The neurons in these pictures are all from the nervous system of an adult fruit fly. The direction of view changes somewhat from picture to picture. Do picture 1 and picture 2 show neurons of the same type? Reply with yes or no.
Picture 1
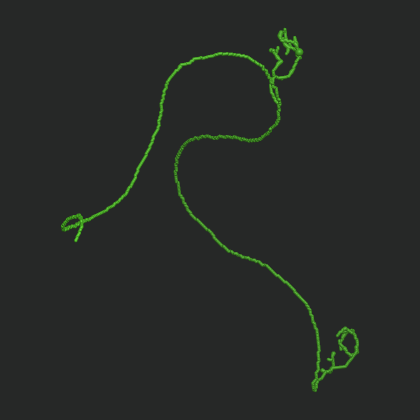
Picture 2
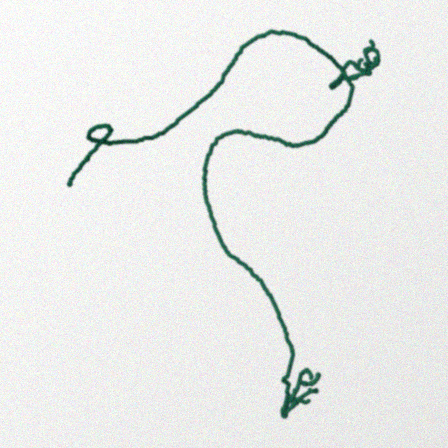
yes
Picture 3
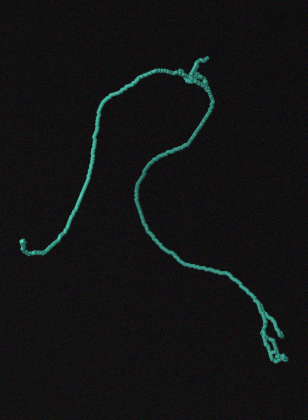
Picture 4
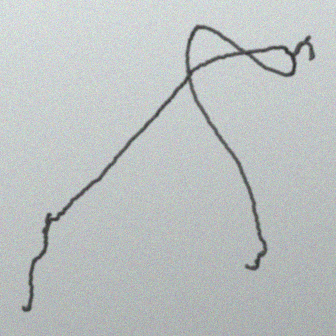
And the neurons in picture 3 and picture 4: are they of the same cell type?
yes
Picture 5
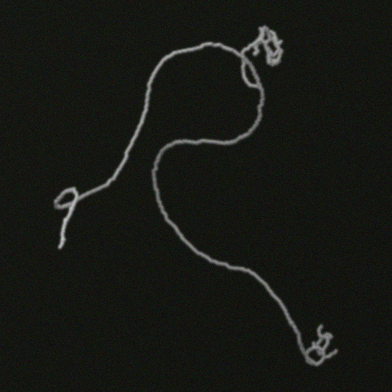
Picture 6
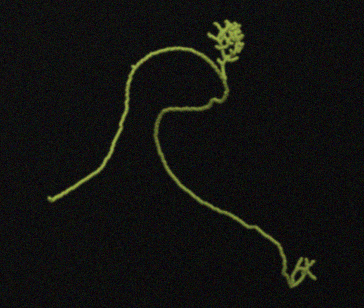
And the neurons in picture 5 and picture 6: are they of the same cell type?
yes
